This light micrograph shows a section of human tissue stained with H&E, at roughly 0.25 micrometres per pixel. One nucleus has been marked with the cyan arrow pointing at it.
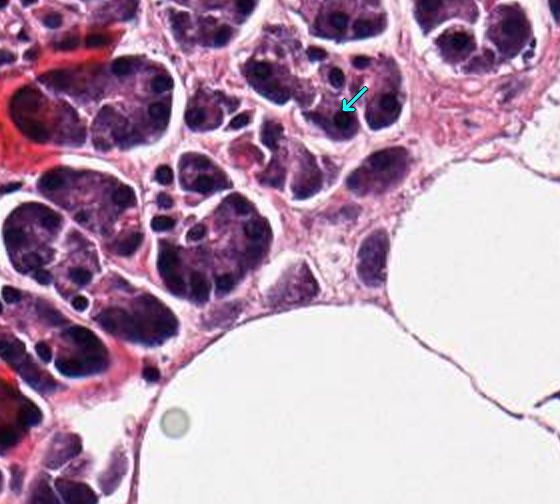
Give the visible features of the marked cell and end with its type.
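The nucleus is round and very dark, about the same size as the nuclei of the neighbouring cells. The cytoplasm is plentiful and deep purple, with a slightly mottled texture. The cell lies within a rounded cluster of similar purple cells, and the cluster is rimmed by a thin pale cleft that separates it from neighbouring clusters. Loose, pale pink fibres lie just to the right of this cluster. This is a pancreatic acinar cell.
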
